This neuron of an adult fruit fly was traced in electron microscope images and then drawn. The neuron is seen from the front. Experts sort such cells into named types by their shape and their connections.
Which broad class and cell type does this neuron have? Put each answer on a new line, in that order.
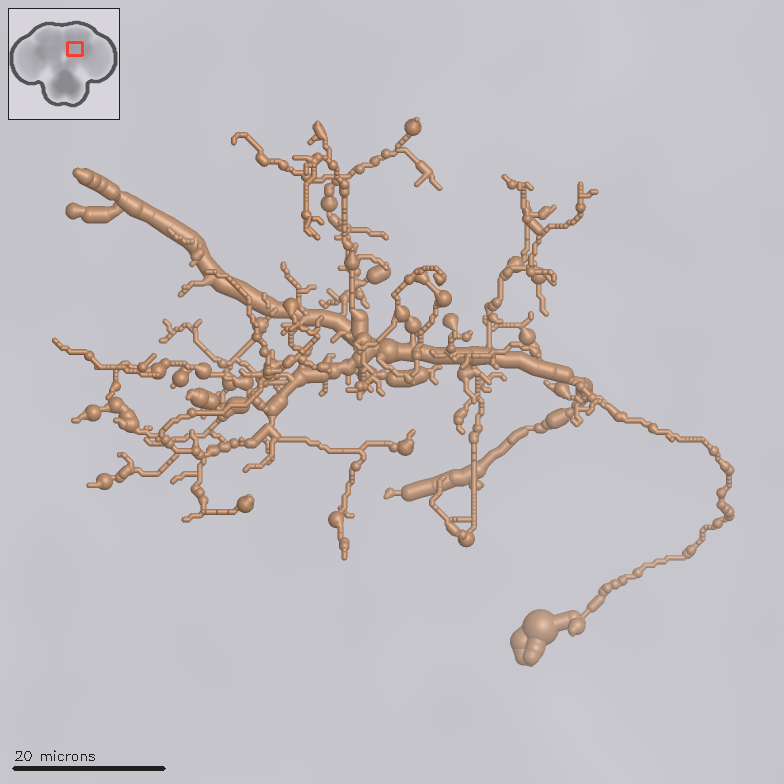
central-brain intrinsic neuron
IB058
